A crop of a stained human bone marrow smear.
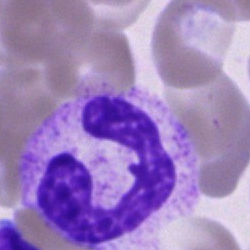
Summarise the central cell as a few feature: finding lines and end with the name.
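Shape: roughly round outline
Nucleus: single thick curved band, bent into a C
Open side of nucleus: toward the left
Chromatin: dark purple, coarsely clumped
Name: band neutrophil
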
